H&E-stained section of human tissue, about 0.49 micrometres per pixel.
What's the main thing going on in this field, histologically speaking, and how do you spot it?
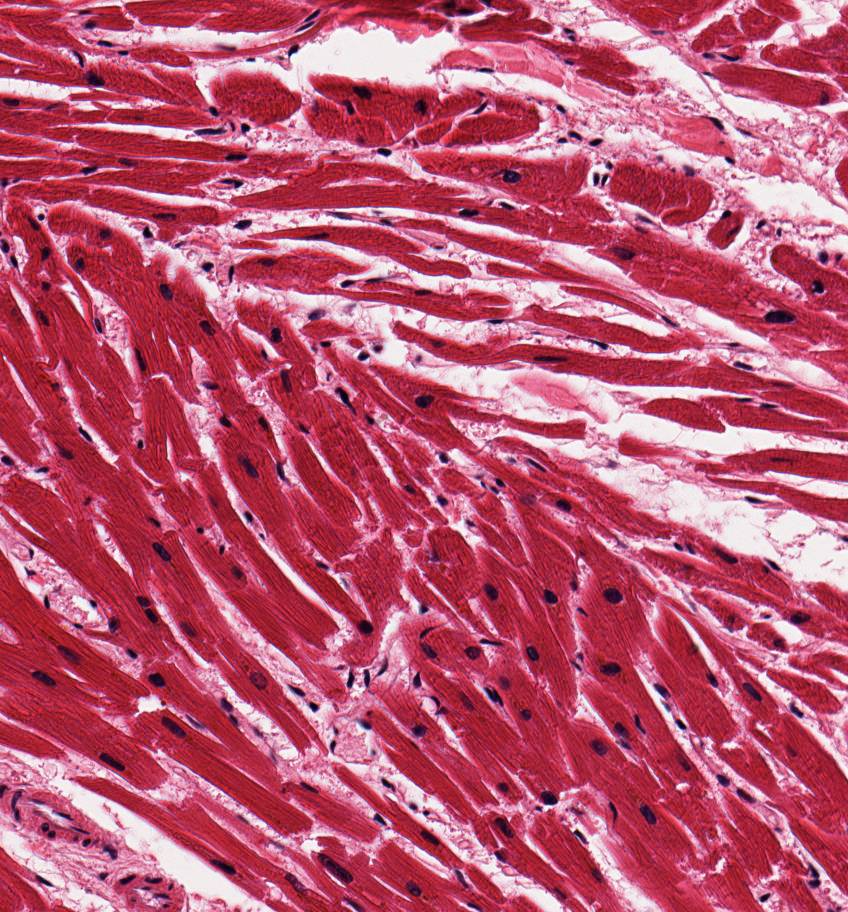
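Myocardium, mainly: the muscle fibres branch and join their neighbours. The cytoplasm is deep red-pink with fine lengthwise striations.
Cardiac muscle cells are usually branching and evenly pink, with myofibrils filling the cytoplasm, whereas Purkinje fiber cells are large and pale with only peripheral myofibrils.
Near the top, some fibres are cut across and look rounded. In the upper right, pale, loose, wispy tissue spreads the fibres apart.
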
